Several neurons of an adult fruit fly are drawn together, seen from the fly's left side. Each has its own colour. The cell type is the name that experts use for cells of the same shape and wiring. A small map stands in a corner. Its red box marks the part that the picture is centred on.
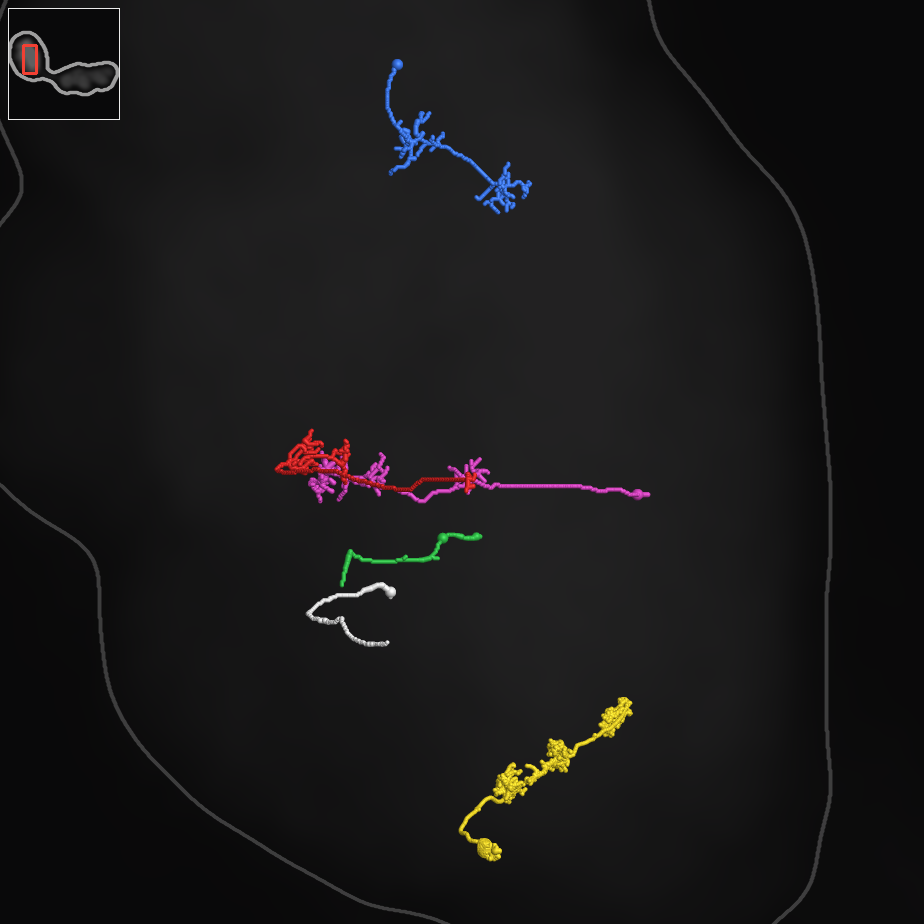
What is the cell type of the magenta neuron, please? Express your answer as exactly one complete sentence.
Included in the cell type C3 is this neuron.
